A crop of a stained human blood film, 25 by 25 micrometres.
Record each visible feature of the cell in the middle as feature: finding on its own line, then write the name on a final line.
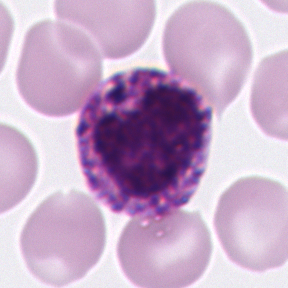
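Nucleus: single unlobed mass filling most of the cell
Granules: coarse, dark blue-purple, crowding the cytoplasm all around
Nuclear border: blurred at upper left by overlying granules
Other specks: scattered, pinkish-red, mixed among the dark granules
Name: basophil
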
